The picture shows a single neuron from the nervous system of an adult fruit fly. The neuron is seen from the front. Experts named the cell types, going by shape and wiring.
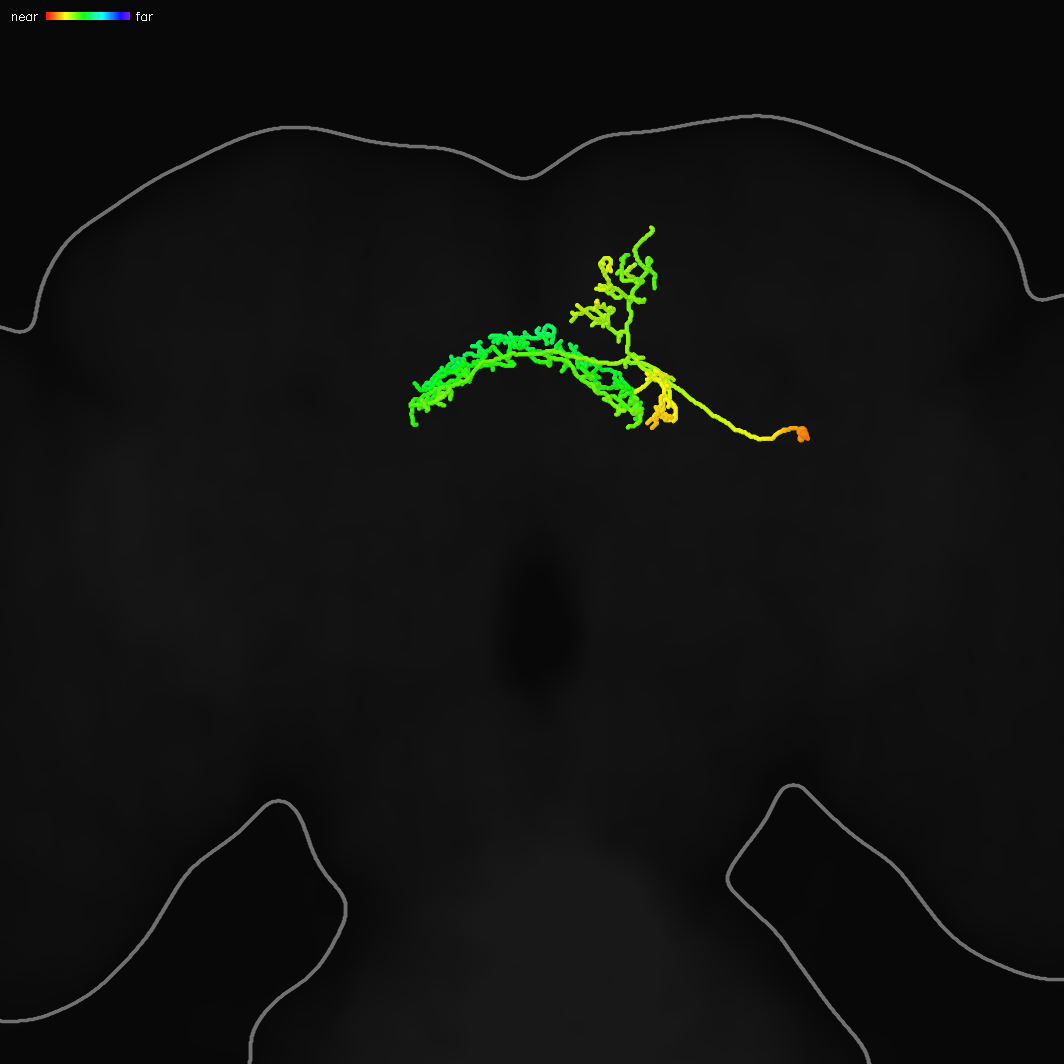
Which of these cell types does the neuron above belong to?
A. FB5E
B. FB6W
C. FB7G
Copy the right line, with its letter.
B. FB6W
